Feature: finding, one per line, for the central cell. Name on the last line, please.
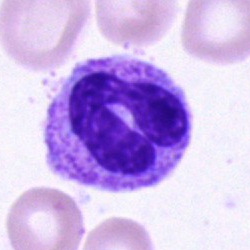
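Outline: roughly round.
Nucleus: thick curved band looping around a small pale central gap.
Chromatin: dark purple, dense.
Nucleoli: none visible.
Name: band neutrophil.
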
